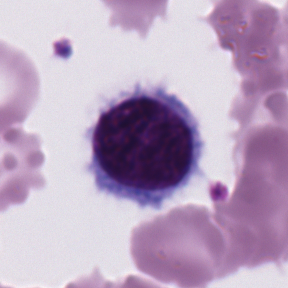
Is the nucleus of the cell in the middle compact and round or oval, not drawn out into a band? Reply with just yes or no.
Yes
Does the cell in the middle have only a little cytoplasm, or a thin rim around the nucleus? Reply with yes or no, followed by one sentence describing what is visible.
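Yes. The nucleus fills most of the cell.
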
